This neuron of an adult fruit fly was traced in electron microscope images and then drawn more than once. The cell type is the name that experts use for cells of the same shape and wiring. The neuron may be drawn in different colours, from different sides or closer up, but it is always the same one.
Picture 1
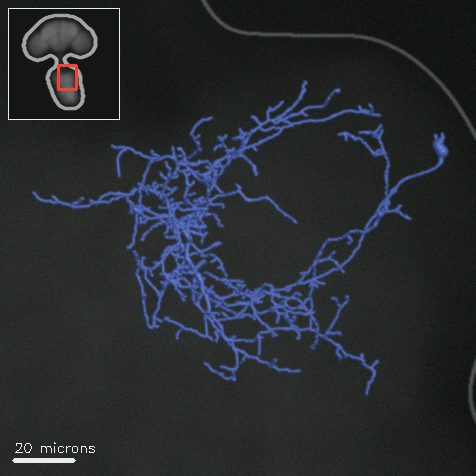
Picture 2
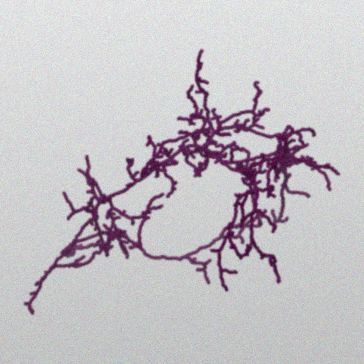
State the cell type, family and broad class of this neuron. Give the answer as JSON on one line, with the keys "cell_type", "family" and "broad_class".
{"cell_type": "IN11A007", "family": "hemilineage 11A", "broad_class": "nerve-cord intrinsic neuron"}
